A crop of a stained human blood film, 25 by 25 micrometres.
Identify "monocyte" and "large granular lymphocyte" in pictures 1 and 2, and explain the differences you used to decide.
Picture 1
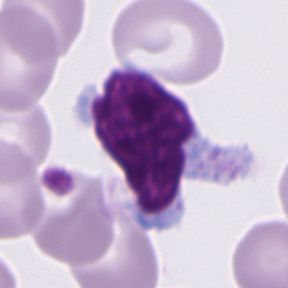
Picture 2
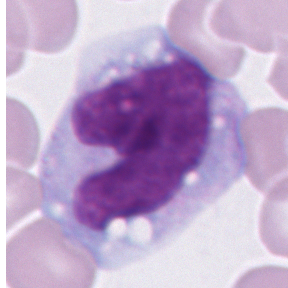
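Picture 1 is the large granular lymphocyte, and picture 2 is the monocyte.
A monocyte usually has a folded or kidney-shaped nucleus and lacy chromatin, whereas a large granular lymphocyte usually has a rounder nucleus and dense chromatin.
In picture 2 the nucleus is kidney-shaped, with a deep notch opening toward the left. The nucleus in picture 1 is a single unlobed, irregular mass of about 13 by 8 micrometres running from upper left to lower right, and its chromatin is dark purple and coarsely clumped, with paler streaks between the clumps.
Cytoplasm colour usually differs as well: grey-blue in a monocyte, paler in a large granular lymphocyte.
The monocyte's cytoplasm is pale greyish blue and plentiful, forming a broad rim around the nucleus, and two clear round vacuoles sit side by side just below the nucleus. The lymphocyte's cytoplasm is pale blue, and fine purple granules are scattered in the patch of it on the right side of the cell.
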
